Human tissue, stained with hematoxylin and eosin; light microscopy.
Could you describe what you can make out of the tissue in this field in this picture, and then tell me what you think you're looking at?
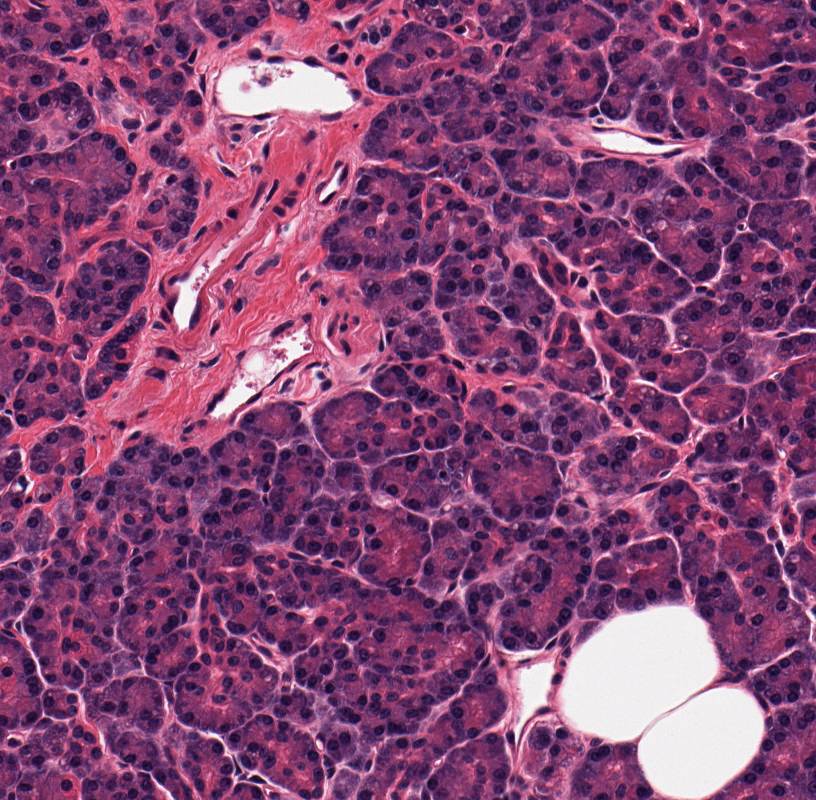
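Layout: closely packed acini fill most of the field, separated only by thin septa. Nuclei: round, dark, at the base of each acinar cell. Cytoplasm: pink toward the acinar centre, purple toward the base. Upper left: thin-walled, slit-like vascular spaces in the fibrous band. Name: pancreas.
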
